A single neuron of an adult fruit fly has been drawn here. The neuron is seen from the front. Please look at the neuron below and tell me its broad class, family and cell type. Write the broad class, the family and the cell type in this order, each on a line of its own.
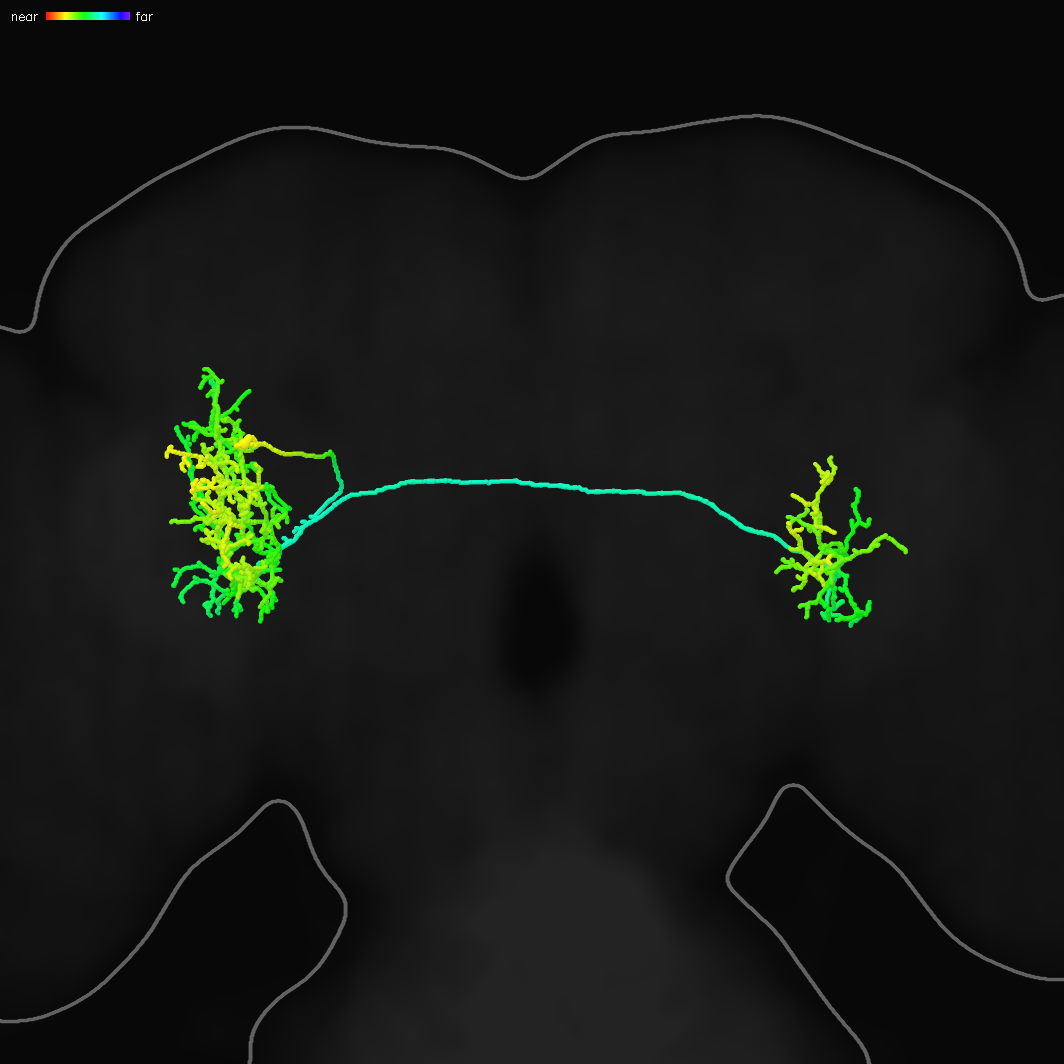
central-brain intrinsic neuron
hemilineage VLPa2
AVLP204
